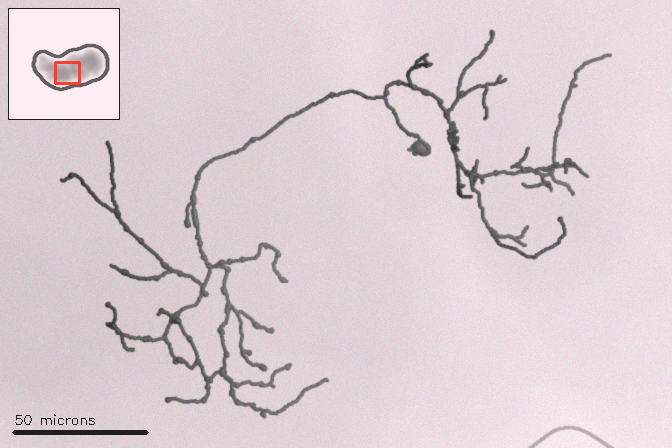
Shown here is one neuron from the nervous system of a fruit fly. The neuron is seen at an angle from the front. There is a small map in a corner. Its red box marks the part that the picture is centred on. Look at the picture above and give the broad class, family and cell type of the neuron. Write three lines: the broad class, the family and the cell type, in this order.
visual centrifugal neuron
LPT
LPT111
